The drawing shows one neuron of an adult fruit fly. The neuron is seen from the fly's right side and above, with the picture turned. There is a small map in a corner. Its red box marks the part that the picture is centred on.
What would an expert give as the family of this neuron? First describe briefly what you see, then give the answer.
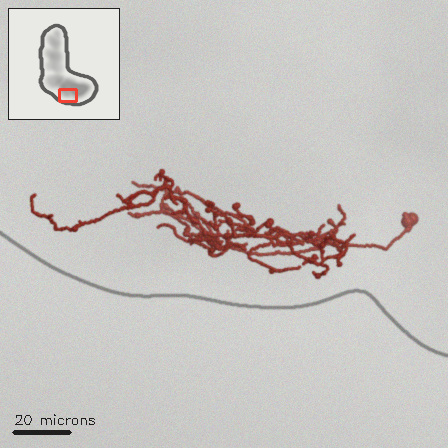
The cell body can be seen on the right of the picture. From left to right in the picture it spans about 140 microns. It is a central-brain intrinsic neuron. Its family is hemilineage MD_SA1.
